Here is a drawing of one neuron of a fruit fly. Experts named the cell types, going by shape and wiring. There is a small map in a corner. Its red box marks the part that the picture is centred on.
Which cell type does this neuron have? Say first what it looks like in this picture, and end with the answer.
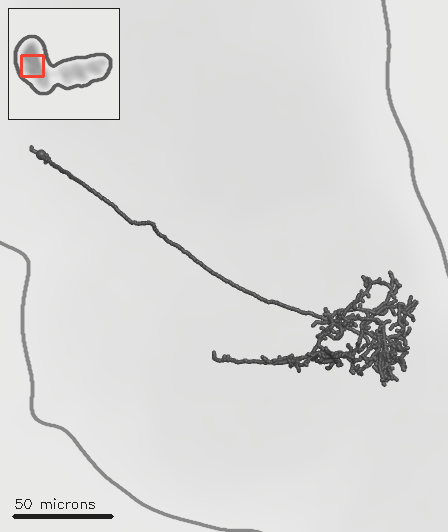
Its cell body lies at the upper left of the picture. By the scale bar it is about 200 microns wide in this view. Its broad class is central-brain intrinsic neuron. It is of cell type WED074.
